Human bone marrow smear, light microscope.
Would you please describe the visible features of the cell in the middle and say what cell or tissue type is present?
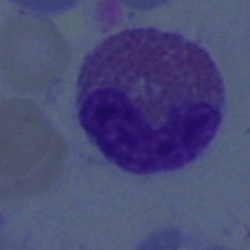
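Its nucleus is curved like a horseshoe, with the concave side facing upward, and it lies in the lower half of the cell. The cytoplasm is abundant and pinkish-lilac, and fine pinkish-purple granules fill it. The cell is an eosinophil.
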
